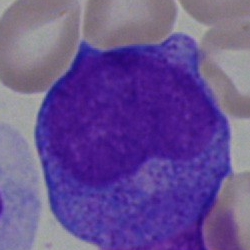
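Promyelocyte in the middle of this stained bone marrow smear. Its outline is roughly round, with a small knob-like bulge at the top right. Against the lower right edge of the nucleus there's a paler patch of cytoplasm. Fine purple granules are scattered through the cytoplasm, and no clear vacuoles show up in it.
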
